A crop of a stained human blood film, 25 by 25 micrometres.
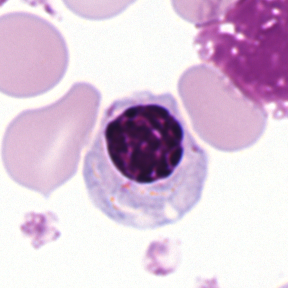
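Normoblast from a stained smear of human peripheral blood: the normoblast in the middle measures about 11 micrometres across. Its round nucleus, about 7 micrometres across, lies toward the top of the cell and fills about 40% of the cell's area. The nuclear outline is smooth, with no notch or indentation. The chromatin is very dark purple and coarsely clumped, with thin lighter streaks between the clumps. The cytoplasm is pale grey-blue and holds a few small scattered orange-red granules in its lower part.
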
